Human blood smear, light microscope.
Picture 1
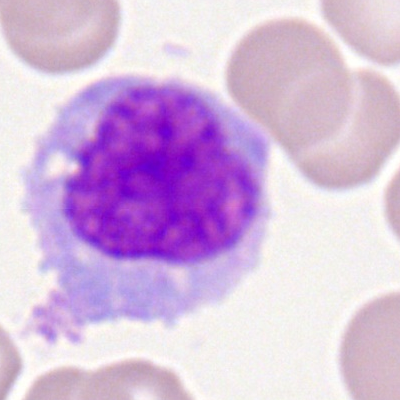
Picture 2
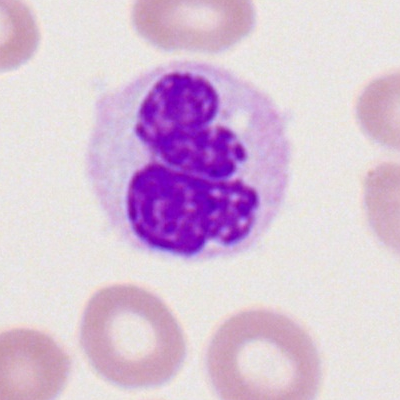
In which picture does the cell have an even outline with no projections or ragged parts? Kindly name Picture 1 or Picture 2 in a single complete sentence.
Smooth is the outline of the cell in picture 2.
